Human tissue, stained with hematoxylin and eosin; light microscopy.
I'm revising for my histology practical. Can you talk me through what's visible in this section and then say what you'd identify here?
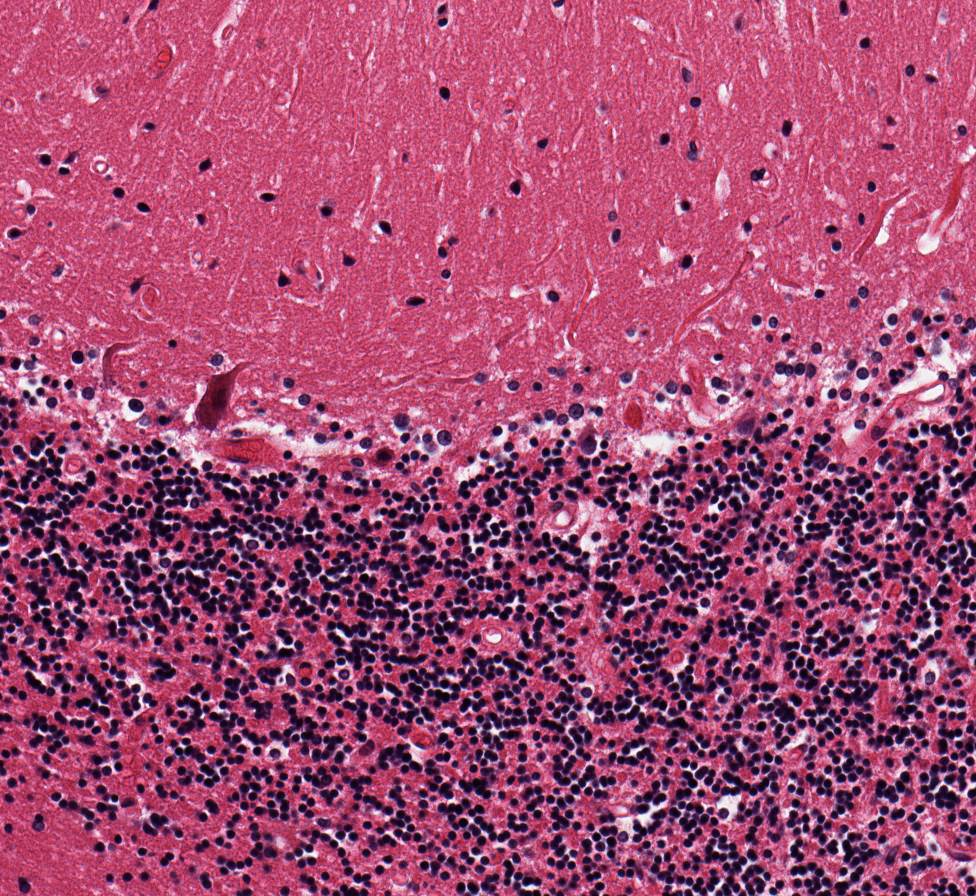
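The field splits: pale pink and sparsely nucleated above, dark purple and densely nucleated below. Below, small round dark nuclei with scant cytoplasm crowd together, with small pink nucleus-free patches between the clusters. One large, angular, deeply eosinophilic cell sits near the left third of the border. It's cerebellum.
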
